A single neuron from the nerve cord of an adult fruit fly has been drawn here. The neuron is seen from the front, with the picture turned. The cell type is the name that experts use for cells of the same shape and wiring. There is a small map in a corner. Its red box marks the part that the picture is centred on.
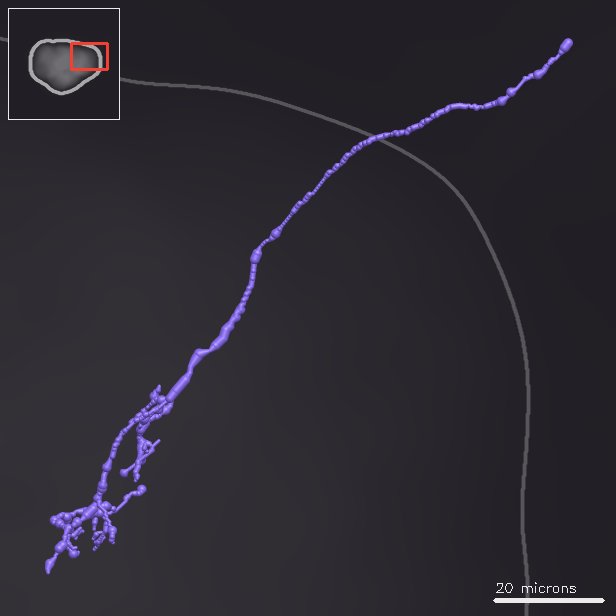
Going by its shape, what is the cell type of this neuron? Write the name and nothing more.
SNta18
